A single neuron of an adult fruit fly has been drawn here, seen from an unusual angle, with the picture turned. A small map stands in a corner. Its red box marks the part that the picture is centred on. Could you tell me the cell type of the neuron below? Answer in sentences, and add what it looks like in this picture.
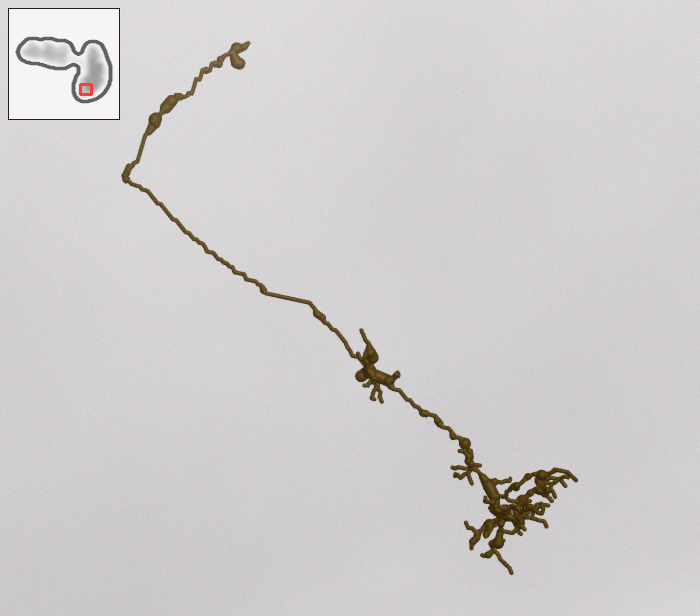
The cell type is Tm4. It is an optic-lobe intrinsic neuron. It is in the brain and does not reach the nerve cord. No cell body is drawn. The picture shows dozens of branch ends.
